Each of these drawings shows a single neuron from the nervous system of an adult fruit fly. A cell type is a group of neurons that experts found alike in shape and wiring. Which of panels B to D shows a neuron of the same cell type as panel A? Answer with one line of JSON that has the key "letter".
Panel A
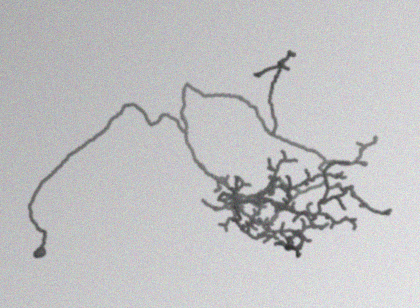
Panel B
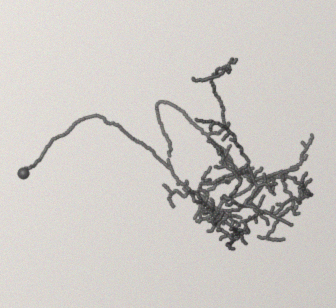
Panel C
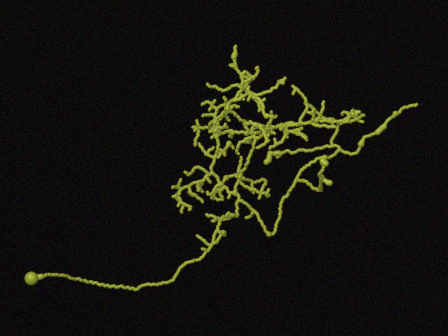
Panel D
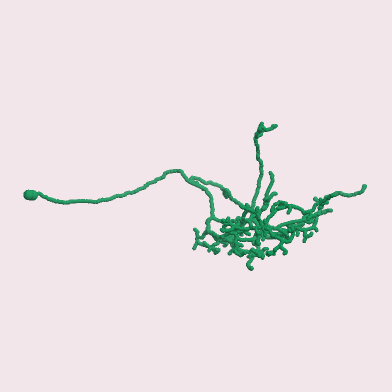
{"letter": "D"}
